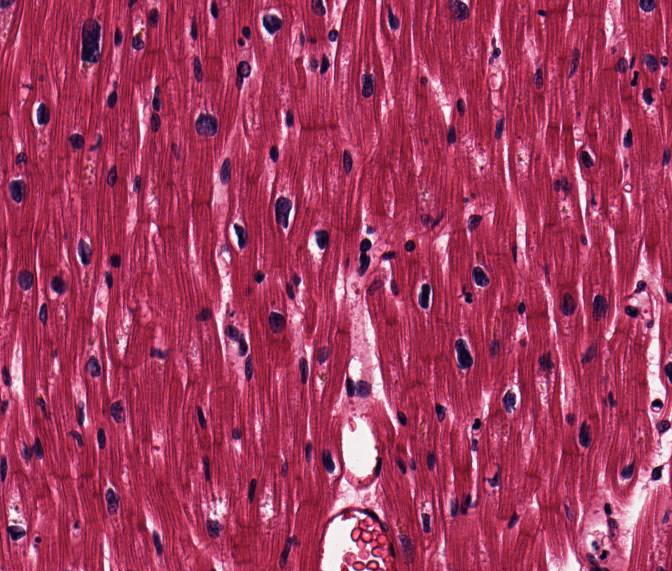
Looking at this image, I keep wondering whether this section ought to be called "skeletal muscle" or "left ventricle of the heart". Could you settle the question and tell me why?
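Left ventricle of the heart, not skeletal muscle. The deciding feature is the nuclei: most are single and oval and sit centrally within the fibres.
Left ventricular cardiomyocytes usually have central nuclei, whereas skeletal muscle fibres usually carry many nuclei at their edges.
The fibres run vertically from top to bottom across the whole field, branching and joining neighbouring fibres, and their cytoplasm stains deep pink-red with fine lengthwise lines.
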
